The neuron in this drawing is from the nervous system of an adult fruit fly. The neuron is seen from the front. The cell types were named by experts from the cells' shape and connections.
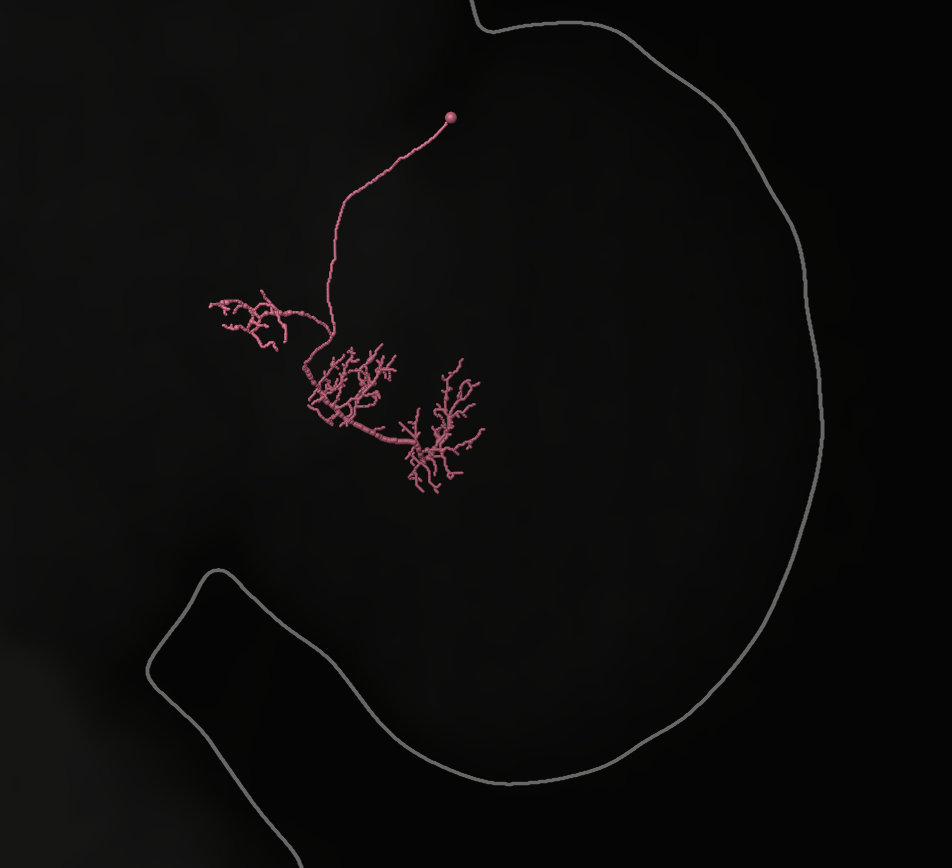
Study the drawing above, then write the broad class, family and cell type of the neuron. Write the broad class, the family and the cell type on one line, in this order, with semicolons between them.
visual projection neuron; hemilineage VPNd1; LPLC2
